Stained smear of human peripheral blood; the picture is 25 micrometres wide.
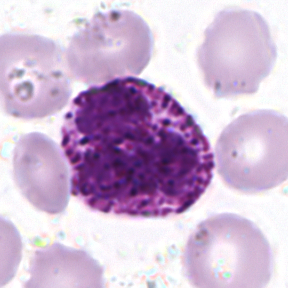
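Basophil, peripheral blood smear: a roughly oval cell with a fairly smooth edge, packed with coarse dark purple granules that largely hide the outline of the nucleus. No clear vacuoles are present.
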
